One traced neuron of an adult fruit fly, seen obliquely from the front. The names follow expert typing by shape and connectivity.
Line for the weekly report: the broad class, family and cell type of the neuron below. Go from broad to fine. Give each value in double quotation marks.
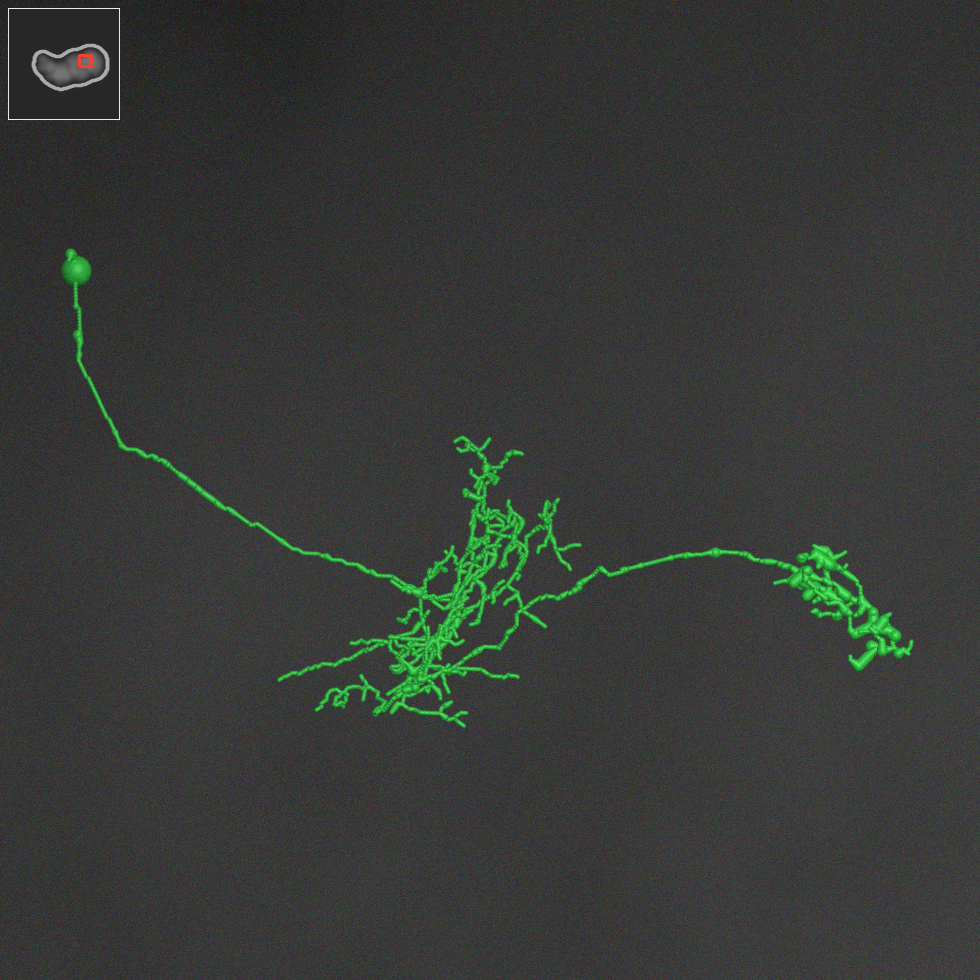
"central-brain intrinsic neuron", "class CX", "FR1"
